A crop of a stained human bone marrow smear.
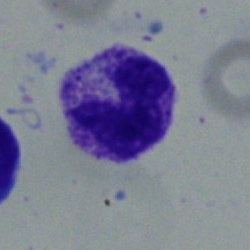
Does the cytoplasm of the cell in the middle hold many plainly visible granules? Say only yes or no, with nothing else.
Yes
